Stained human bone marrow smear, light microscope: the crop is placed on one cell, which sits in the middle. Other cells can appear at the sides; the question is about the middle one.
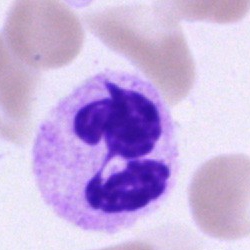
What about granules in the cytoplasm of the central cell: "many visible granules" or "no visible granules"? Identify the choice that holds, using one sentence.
It is many visible granules that the cytoplasm of this cell contains.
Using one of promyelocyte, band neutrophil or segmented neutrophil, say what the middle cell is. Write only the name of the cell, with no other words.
segmented neutrophil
